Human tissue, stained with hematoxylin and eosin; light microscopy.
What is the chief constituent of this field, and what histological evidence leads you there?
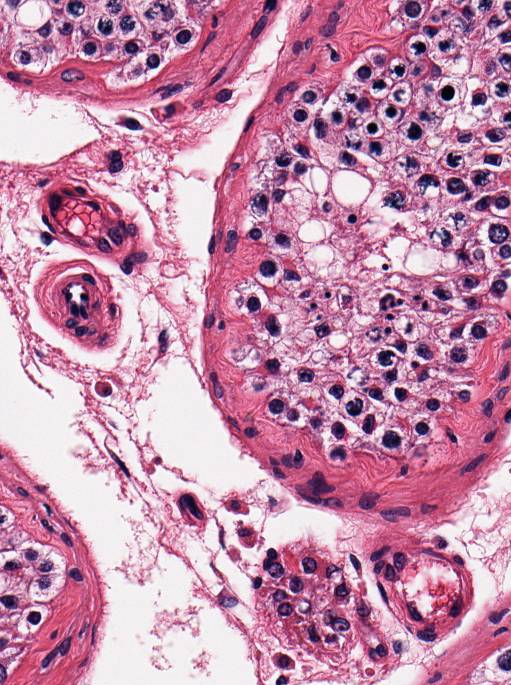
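The main structure is the seminiferous tubule, here cut as cross-sections of several rounded tubules, the largest filling most of the right half.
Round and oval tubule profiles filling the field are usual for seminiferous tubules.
The large tubule is bounded by a thick band of pink fibrous tissue with flattened, elongated nuclei. It has no open central lumen, being filled with cells throughout, and clear round vacuoles are scattered mainly in its upper middle part.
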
